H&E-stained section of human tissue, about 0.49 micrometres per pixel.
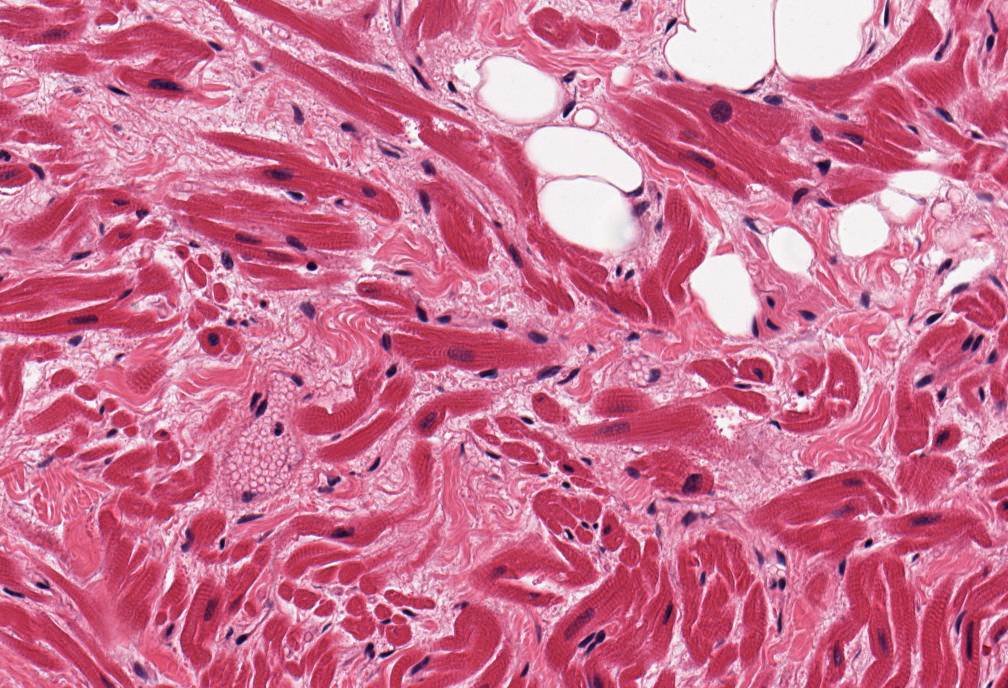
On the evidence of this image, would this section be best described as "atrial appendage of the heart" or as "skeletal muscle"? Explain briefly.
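This is atrial appendage of the heart. What settles it, as I look, is that the oval muscle nuclei lie centrally within the fibres.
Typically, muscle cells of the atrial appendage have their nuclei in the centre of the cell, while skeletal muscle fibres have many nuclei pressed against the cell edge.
I also notice fine transverse cross-striations in the eosinophilic fibres, fibres running in many different directions rather than in one parallel array, and abundant pale pink wavy collagenous stroma separating them throughout.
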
